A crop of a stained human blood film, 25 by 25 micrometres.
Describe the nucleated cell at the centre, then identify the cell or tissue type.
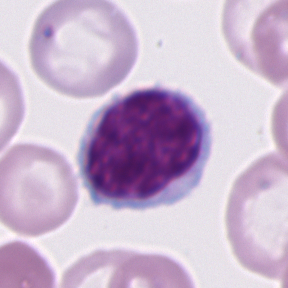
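In this cell the cytoplasm is pale blue and contains no vacuoles. The nucleus shows neither an indentation nor lobes, and no nucleoli are visible within it. This is a typical lymphocyte.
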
